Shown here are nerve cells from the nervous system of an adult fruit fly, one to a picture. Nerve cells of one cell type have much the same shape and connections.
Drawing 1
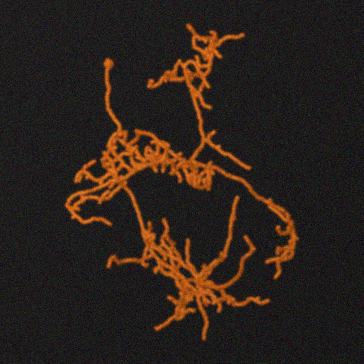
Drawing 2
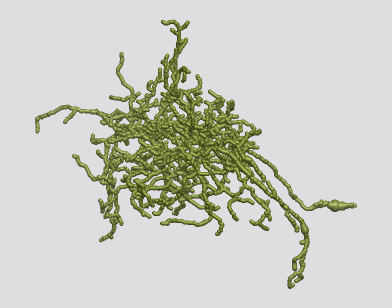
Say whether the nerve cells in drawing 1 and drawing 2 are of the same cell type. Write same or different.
different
